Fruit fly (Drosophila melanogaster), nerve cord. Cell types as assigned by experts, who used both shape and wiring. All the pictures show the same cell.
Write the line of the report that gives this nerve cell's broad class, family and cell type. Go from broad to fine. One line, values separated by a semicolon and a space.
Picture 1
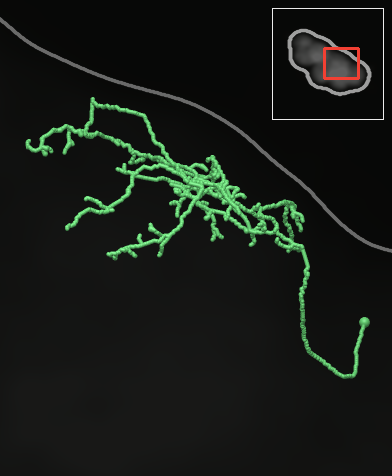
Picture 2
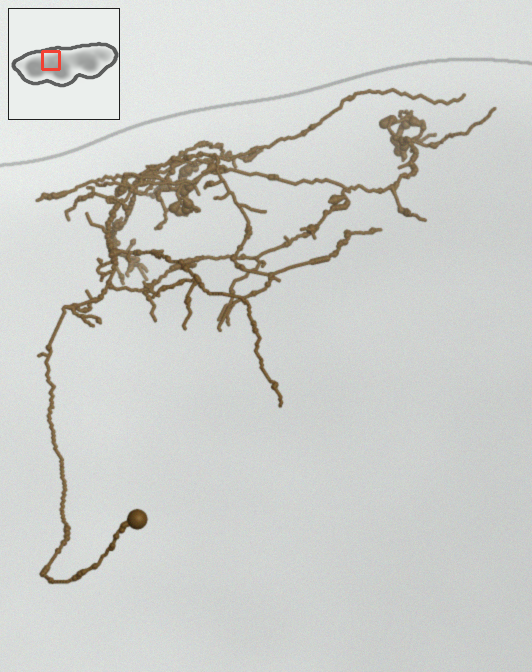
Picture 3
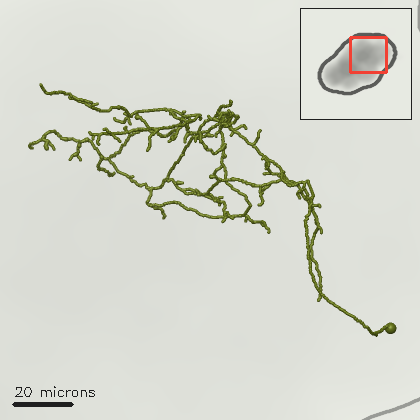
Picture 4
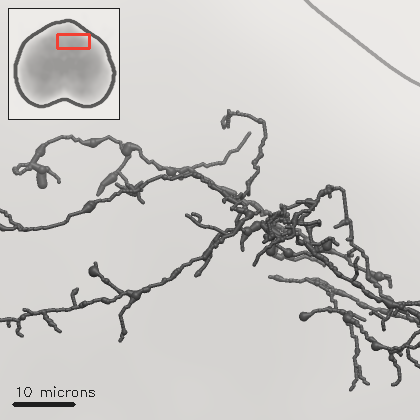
nerve-cord intrinsic neuron; hemilineage 03B; IN03B089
